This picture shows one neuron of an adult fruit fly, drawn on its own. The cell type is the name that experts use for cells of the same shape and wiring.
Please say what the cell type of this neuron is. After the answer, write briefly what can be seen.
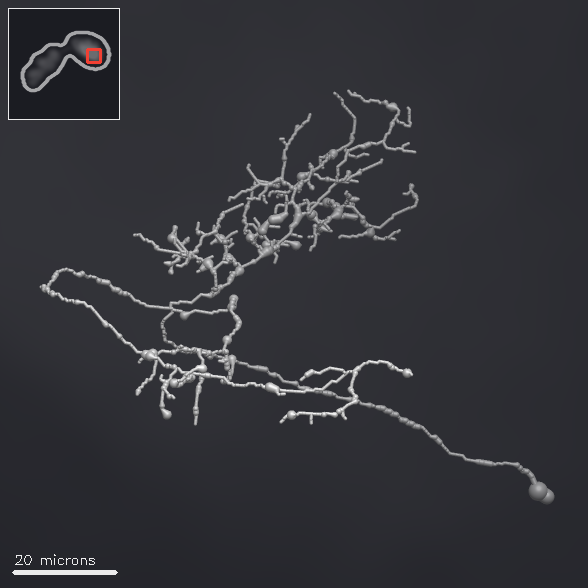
It is of cell type PLP115_b. This is a central-brain intrinsic neuron. Its cell body lies at the lower right of the picture. By the scale bar it is about 100 microns wide in this view. The picture shows dozens of branch ends.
